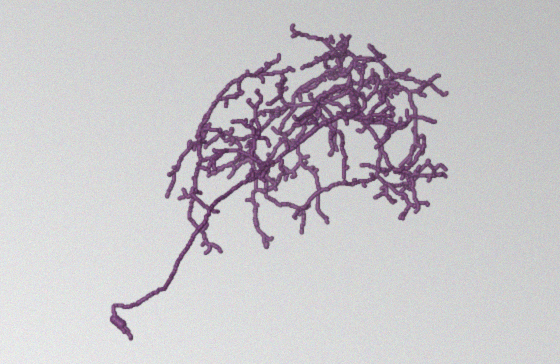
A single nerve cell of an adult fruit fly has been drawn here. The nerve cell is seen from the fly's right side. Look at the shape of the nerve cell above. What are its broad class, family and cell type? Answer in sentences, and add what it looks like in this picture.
This is a nerve-cord intrinsic neuron. Its family is hemilineage 04B. It is of cell type IN04B081. Its cell body lies at the lower left of the picture. The picture shows dozens of branch ends.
